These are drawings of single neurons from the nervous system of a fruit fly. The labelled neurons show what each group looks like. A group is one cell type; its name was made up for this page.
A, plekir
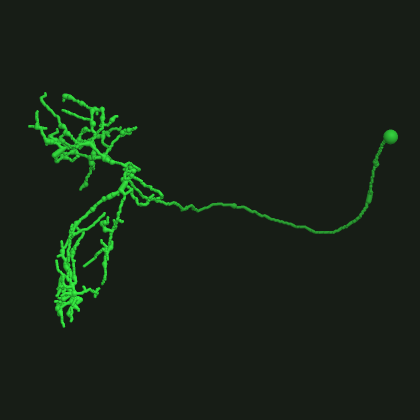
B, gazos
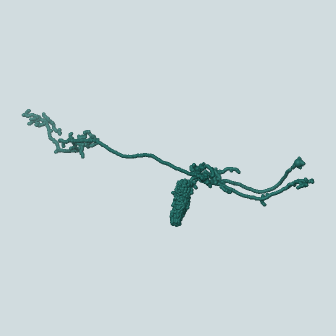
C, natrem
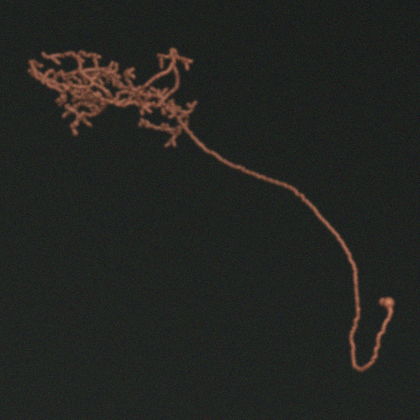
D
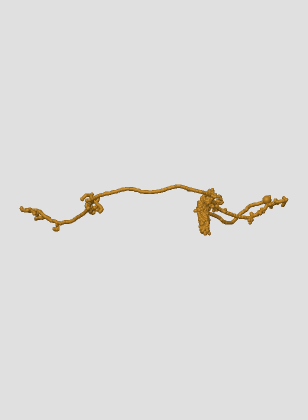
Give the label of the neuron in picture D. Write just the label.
gazos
